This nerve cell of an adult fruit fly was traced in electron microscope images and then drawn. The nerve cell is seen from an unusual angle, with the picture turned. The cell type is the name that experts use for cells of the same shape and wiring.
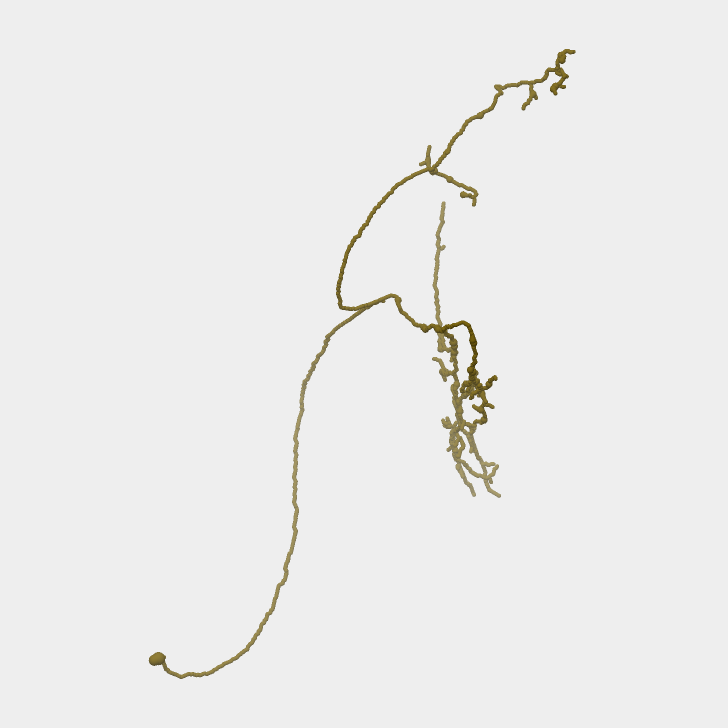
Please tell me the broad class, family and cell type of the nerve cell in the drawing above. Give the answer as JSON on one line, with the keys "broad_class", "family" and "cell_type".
{"broad_class": "central-brain intrinsic neuron", "family": "hemilineage AOTUv1_ventral", "cell_type": "PS038"}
